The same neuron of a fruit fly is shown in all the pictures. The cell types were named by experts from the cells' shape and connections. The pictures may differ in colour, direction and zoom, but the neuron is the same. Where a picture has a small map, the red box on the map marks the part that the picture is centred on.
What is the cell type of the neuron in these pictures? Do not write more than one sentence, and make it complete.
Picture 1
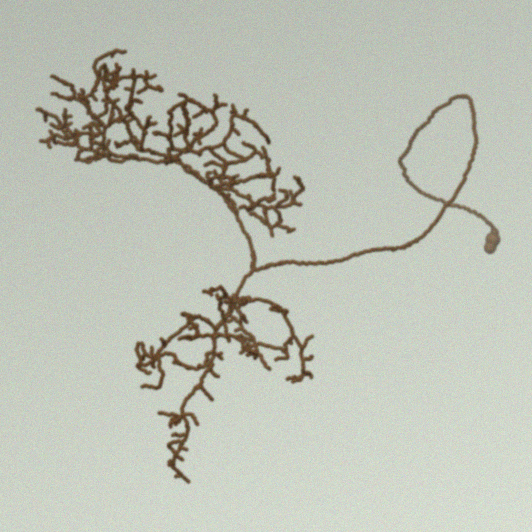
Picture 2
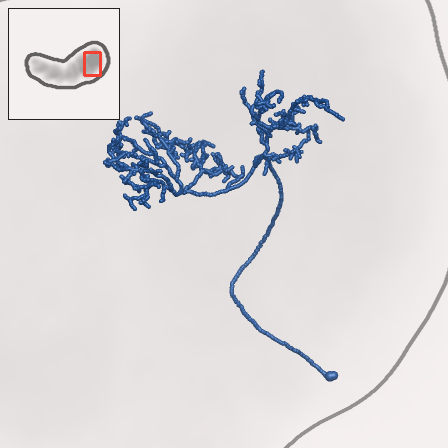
So far as cell type goes, this neuron is FB4D_a.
